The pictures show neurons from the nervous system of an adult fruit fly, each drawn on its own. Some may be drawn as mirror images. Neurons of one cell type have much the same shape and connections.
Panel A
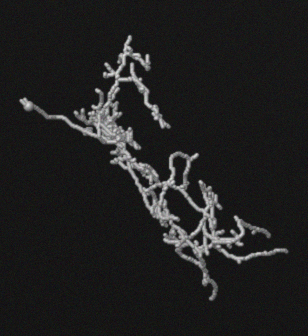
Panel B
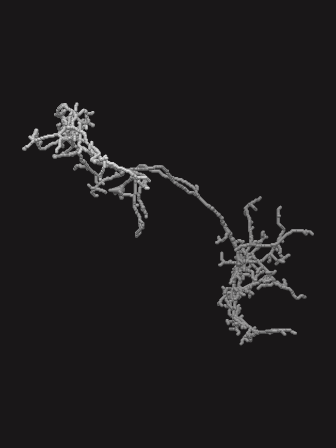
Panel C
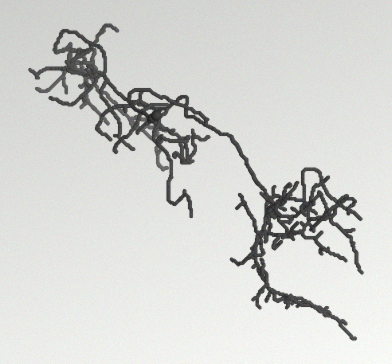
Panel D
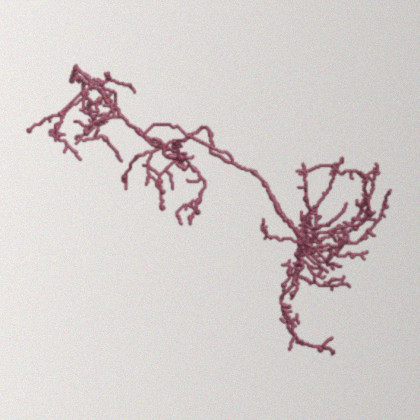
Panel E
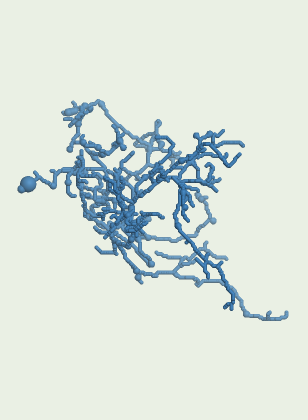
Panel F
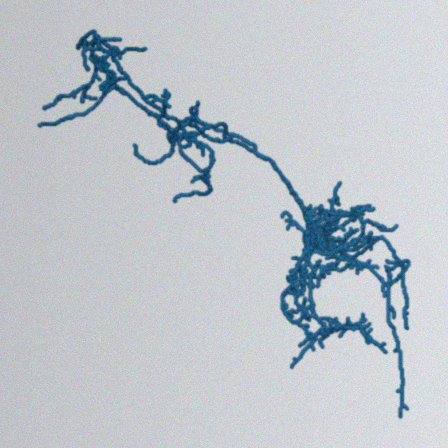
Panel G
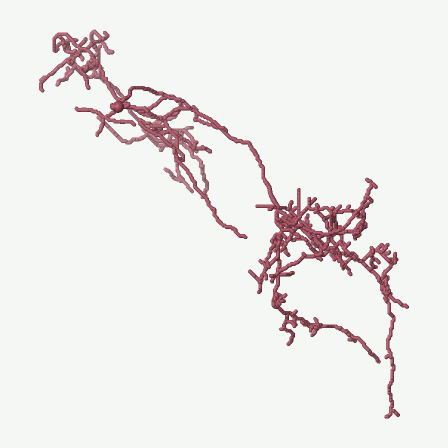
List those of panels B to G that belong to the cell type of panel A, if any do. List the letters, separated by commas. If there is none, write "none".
E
